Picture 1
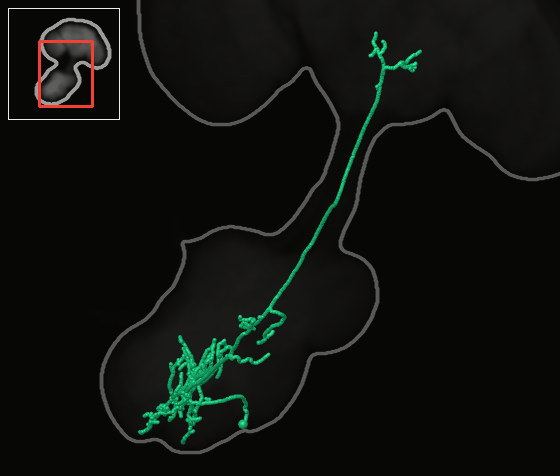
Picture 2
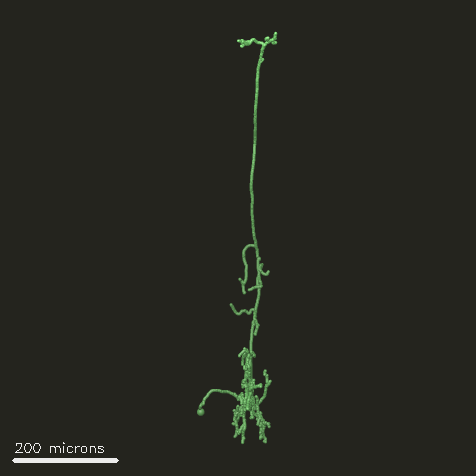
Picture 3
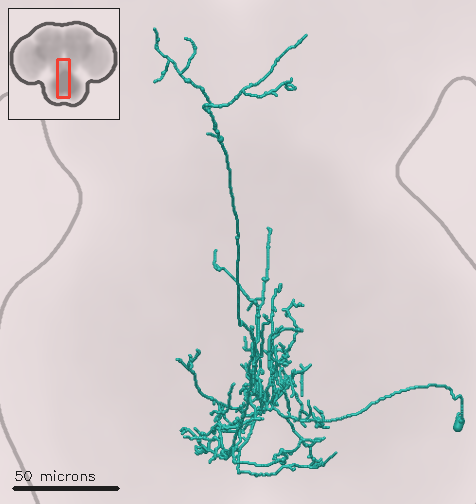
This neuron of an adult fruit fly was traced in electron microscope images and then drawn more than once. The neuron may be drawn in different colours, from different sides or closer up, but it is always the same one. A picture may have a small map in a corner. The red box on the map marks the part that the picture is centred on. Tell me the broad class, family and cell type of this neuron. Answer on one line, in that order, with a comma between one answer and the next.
ascending neuron, hemilineage 09B, AN09B040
